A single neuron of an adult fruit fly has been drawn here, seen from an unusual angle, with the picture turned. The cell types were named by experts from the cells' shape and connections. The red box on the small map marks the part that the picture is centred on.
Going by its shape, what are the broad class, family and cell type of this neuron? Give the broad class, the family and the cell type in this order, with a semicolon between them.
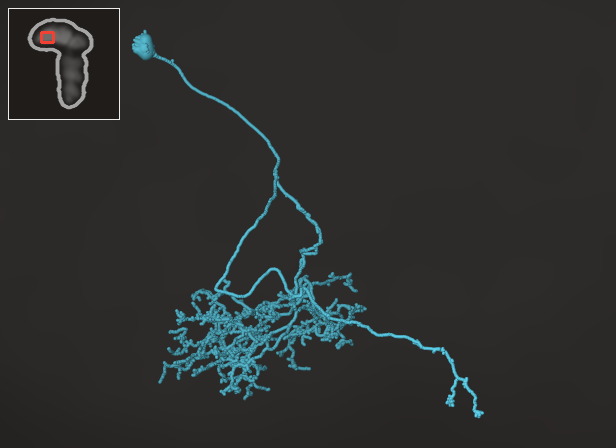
visual projection neuron; LC; LC20a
